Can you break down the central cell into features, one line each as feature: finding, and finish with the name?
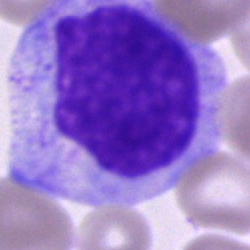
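Nucleus: off-centre, toward upper right
Cytoplasm band: widest on left
Chromatin: dark purple, mottled with lighter spots
Cytoplasm: moderate amount, pale greyish blue
Granules: fine, purple, scattered; plainest on left
Name: promyelocyte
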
